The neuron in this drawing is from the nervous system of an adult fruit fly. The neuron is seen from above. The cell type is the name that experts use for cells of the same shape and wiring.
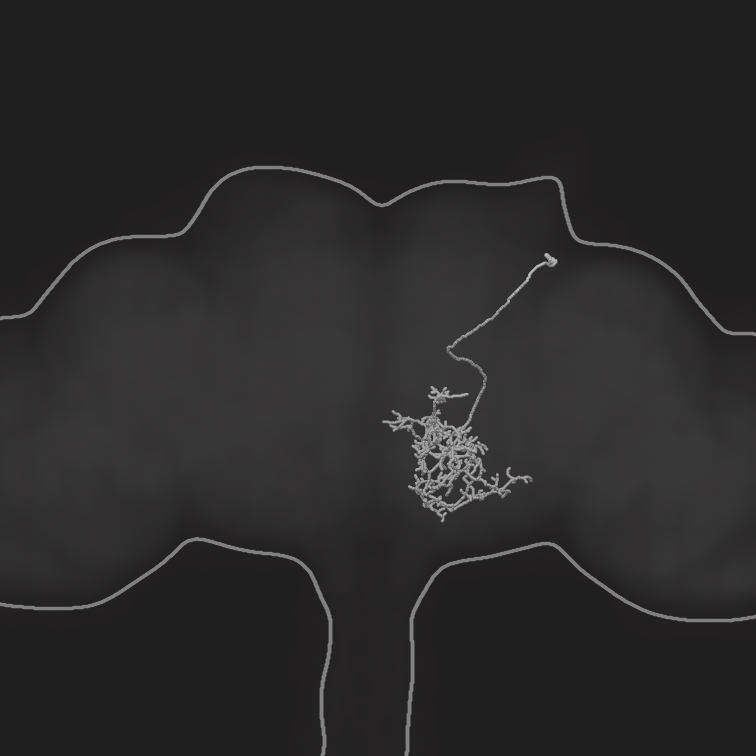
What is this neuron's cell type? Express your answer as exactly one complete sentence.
The neuron is categorized under cell type PS042.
